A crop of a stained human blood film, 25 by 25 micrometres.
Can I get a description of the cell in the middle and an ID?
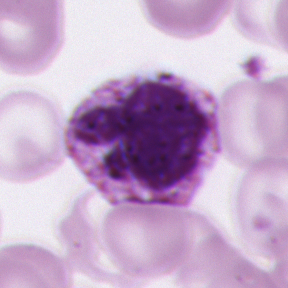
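Two lobes make up the nucleus, a smaller one on the left and a larger one on the right, and it is dark purple throughout. Dark purple granules are scattered through the cytoplasm, and dark dot-like granules also lie over the nucleus. The cell measures about 13 micrometres across. This is a basophil.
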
